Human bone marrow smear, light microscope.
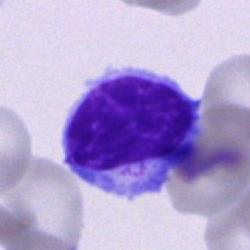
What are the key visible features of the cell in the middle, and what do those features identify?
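Chromatin dense, dark purple, crossed by a few paler streaks. Scant rim of pale blue cytoplasm, mostly beneath the nucleus. A few fine reddish-purple granules just below the nucleus. Border ragged, with short fine projections. Lymphocyte.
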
